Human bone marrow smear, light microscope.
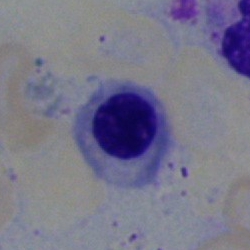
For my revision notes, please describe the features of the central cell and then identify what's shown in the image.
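Off-centre, toward the upper part of the cell, lies the nucleus, its chromatin dark purple and densely stained. Pale blue-grey cytoplasm surrounds it as a rim that is wider below the nucleus than above it. The cell is an erythroblast.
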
